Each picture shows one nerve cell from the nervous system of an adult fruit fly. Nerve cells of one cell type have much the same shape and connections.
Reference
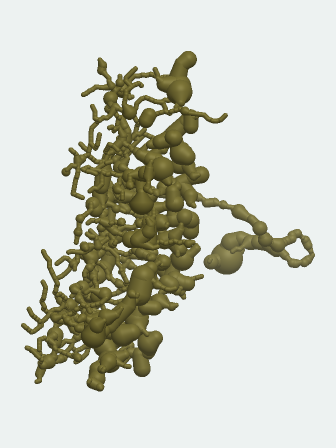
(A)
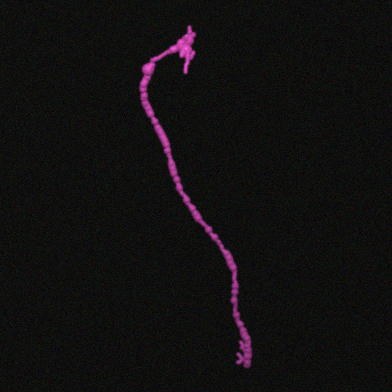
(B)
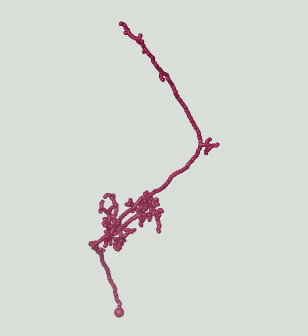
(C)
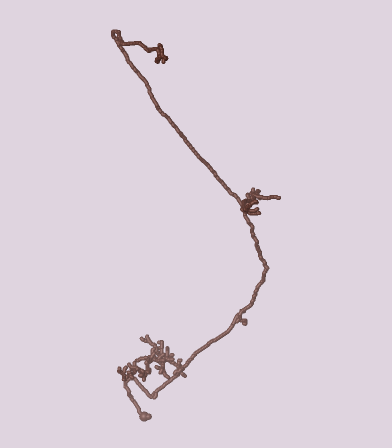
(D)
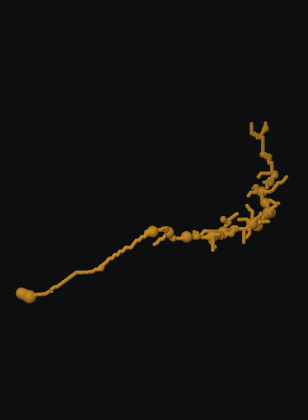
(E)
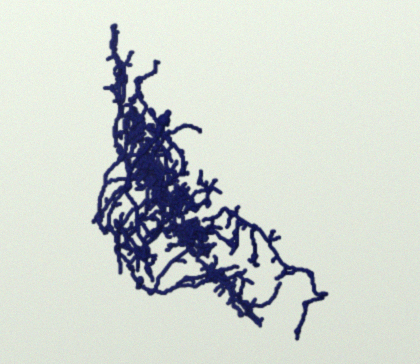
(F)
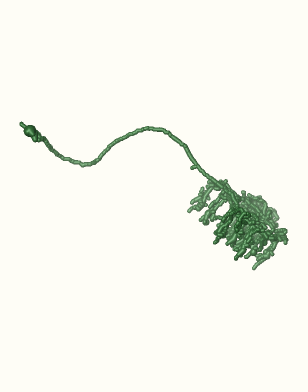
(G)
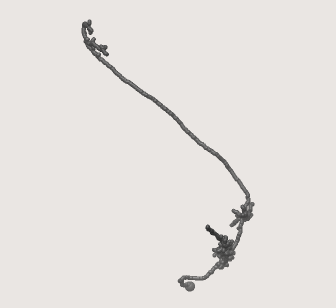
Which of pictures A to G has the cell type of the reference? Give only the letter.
F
